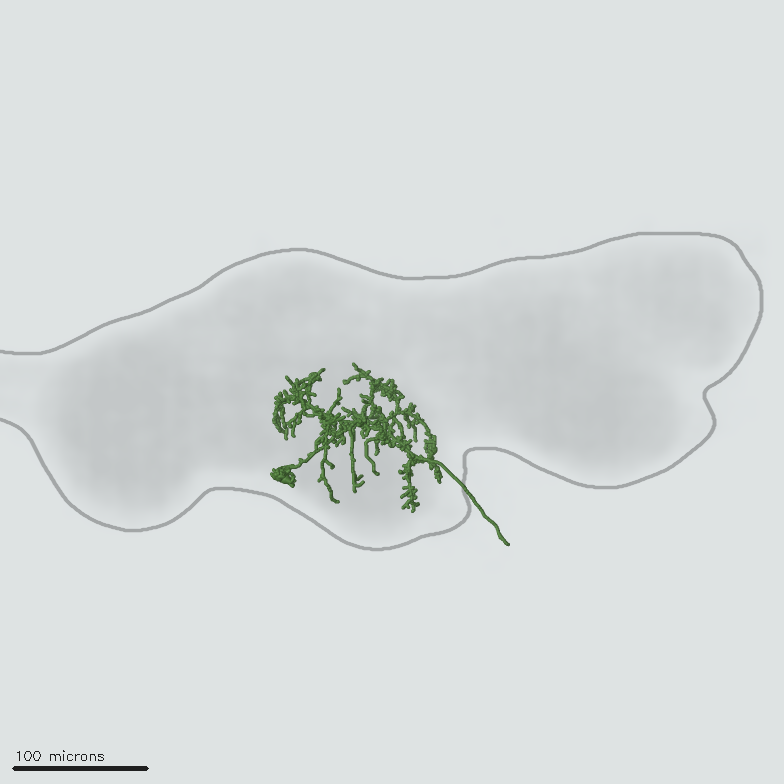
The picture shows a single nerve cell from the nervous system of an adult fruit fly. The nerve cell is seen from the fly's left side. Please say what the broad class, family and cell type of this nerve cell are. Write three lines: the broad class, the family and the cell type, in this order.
motor neuron of the nerve cord
hemilineage 19A
Tr extensor MN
